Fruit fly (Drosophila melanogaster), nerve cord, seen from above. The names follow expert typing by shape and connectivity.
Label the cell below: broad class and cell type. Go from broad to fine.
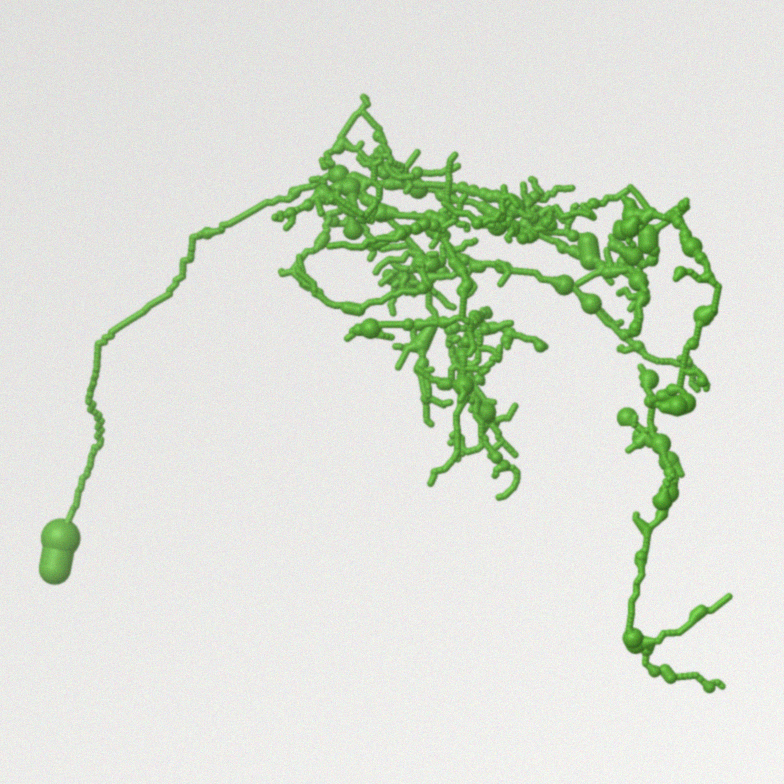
nerve-cord intrinsic neuron; INXXX438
